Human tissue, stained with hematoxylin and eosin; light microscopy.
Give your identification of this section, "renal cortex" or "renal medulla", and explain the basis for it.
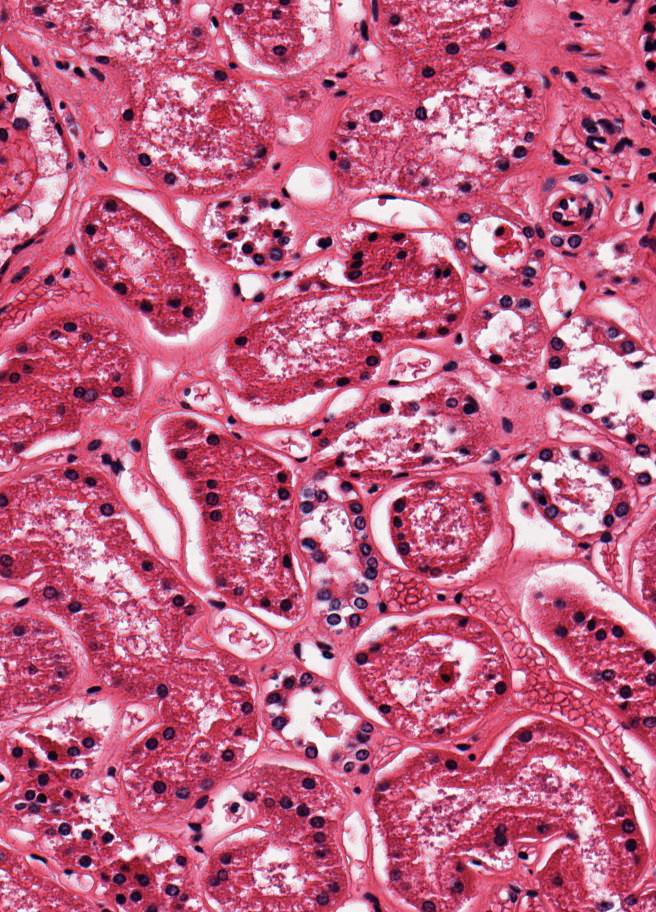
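This is renal cortex.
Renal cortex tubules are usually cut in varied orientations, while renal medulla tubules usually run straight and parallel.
Here the whole field is packed with closely set tubules in round, oval and elongated profiles. Most are lined by cells with abundant, deeply eosinophilic, granular cytoplasm and small, round, dark nuclei set mostly toward the base.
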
